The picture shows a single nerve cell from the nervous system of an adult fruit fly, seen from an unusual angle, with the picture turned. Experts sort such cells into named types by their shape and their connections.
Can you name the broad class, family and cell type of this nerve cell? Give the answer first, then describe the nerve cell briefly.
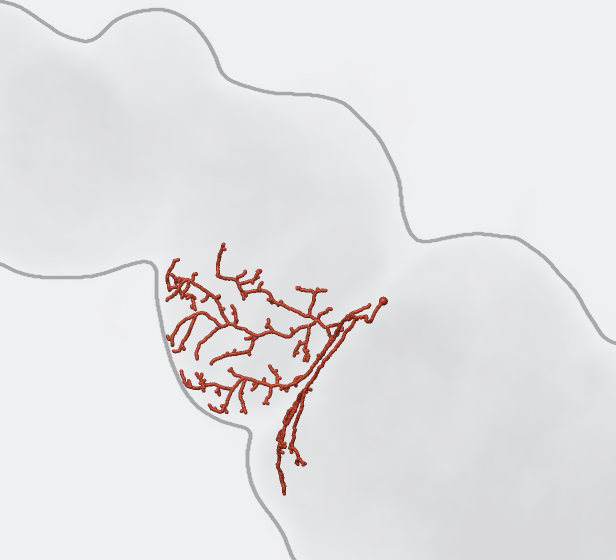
It is a visual projection neuron. Its family is MeVP. It is of cell type MeVP39. The cell body is in the middle of the picture. As drawn here it is about as wide as it is tall.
